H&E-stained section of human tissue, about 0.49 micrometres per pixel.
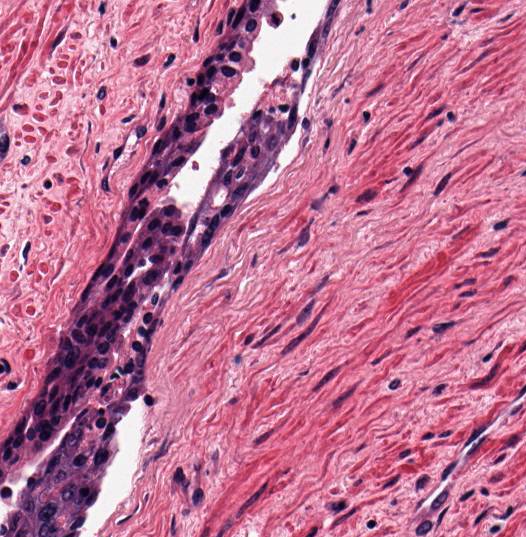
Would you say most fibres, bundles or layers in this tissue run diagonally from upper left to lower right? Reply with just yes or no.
No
